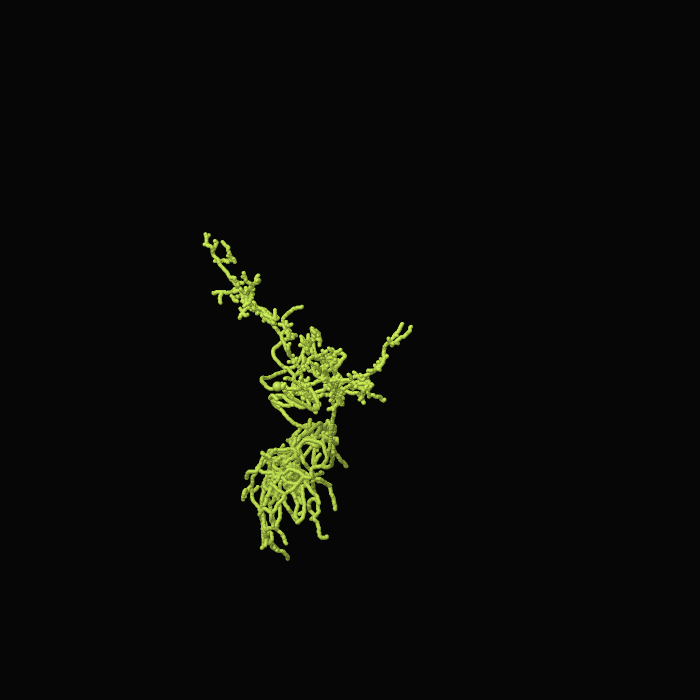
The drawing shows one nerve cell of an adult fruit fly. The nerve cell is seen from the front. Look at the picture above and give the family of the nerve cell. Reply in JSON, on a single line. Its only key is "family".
{"family": "hemilineage MD3"}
